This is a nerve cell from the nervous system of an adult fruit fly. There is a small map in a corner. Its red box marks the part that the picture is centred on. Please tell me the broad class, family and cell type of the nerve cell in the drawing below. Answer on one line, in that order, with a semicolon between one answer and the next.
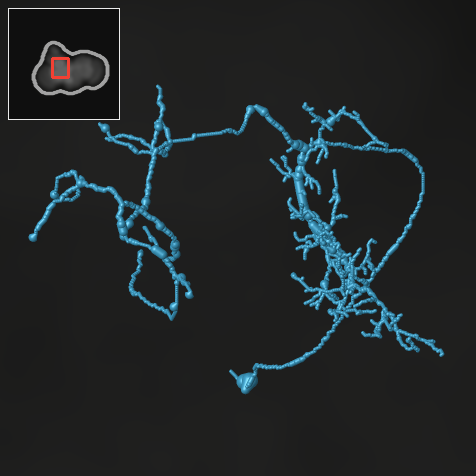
nerve-cord intrinsic neuron; hemilineage 06A; IN06A096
